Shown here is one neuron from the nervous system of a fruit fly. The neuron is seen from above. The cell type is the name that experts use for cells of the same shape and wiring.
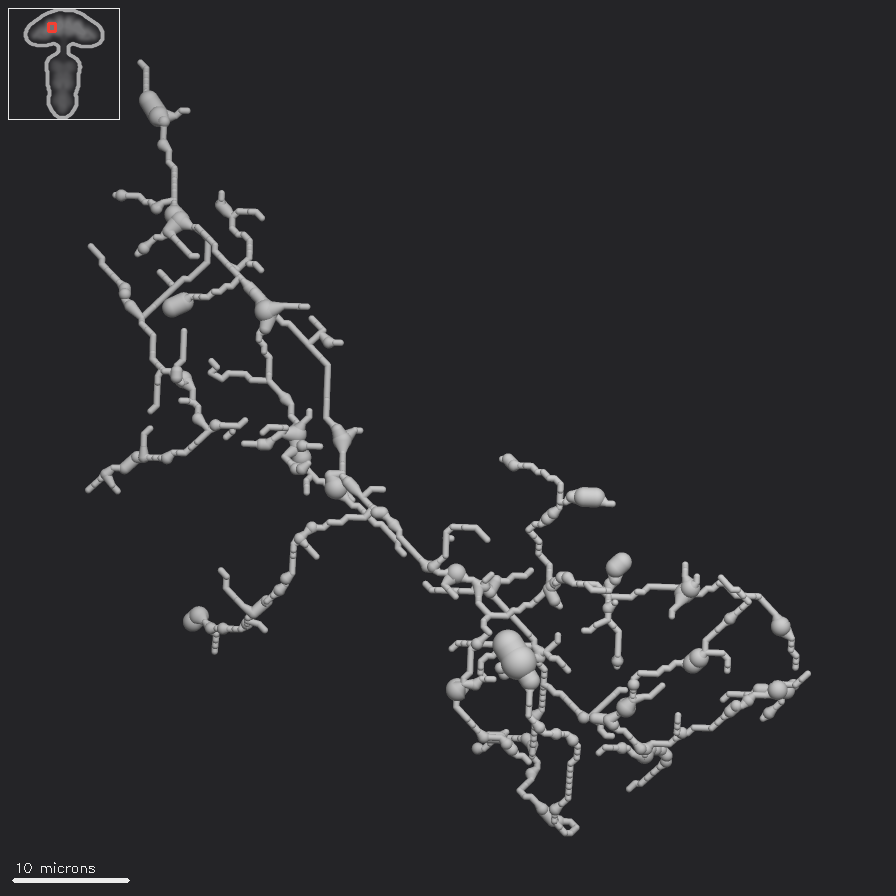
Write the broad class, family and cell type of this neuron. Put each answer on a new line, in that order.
central-brain intrinsic neuron
hemilineage LHd2
CB1154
